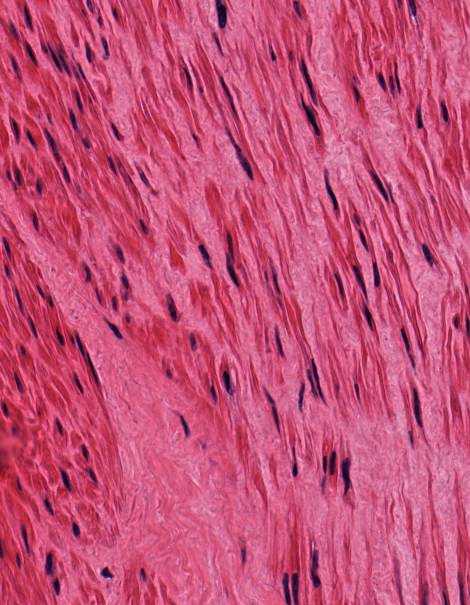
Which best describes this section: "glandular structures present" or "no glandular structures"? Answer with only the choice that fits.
No glandular structures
